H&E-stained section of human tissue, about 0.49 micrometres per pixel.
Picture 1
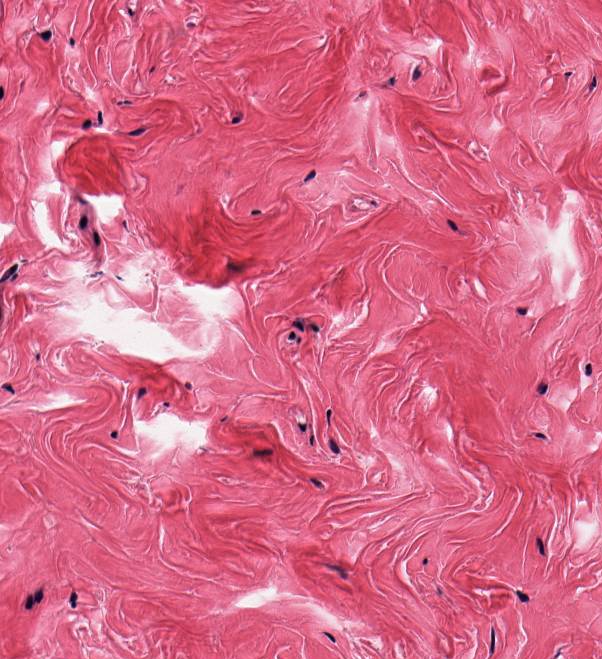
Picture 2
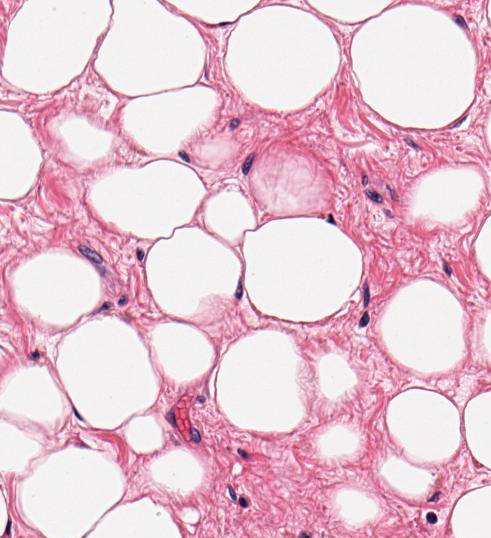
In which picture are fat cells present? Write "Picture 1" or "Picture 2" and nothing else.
Picture 2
